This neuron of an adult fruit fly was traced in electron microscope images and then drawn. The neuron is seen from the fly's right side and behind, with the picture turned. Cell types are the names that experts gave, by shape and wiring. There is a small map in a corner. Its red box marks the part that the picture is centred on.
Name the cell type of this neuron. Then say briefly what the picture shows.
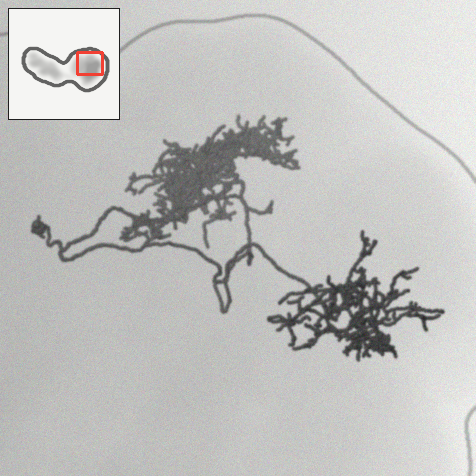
It is of cell type CL360. Its broad class is central-brain intrinsic neuron. The picture shows dozens of branch ends. As drawn here it is wider than it is tall.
